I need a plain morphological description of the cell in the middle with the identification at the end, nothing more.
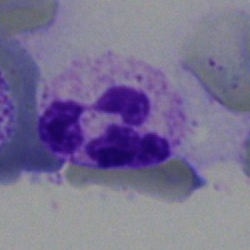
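You'll notice the nucleus is split into separate lobes linked by narrow strands, with dense, clumped, dark purple chromatin. There's plenty of pale pinkish-lilac cytoplasm, scattered with fine granules of the same shade. It's a segmented neutrophil.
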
